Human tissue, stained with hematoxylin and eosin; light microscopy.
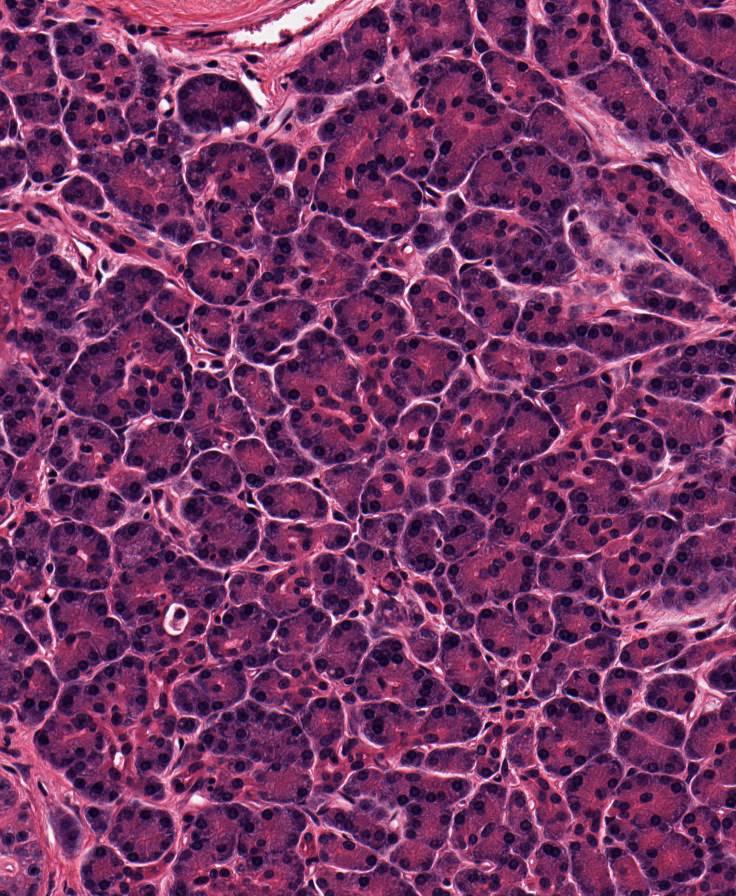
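Pancreas, with closely packed, rounded acini set side by side across nearly the whole field. The acinar cells have round, dark nuclei near each acinus's outer edge, and their cytoplasm is pink toward the centre, more purple toward the outer edge. Central lumens are very small and mostly hard to see.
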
